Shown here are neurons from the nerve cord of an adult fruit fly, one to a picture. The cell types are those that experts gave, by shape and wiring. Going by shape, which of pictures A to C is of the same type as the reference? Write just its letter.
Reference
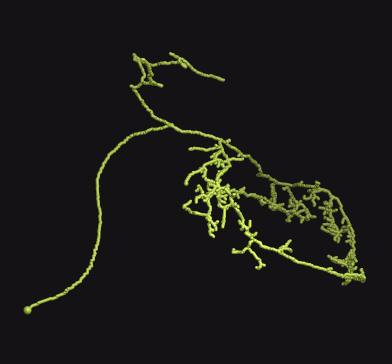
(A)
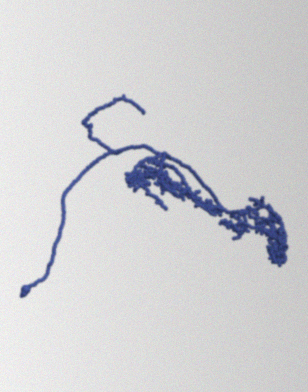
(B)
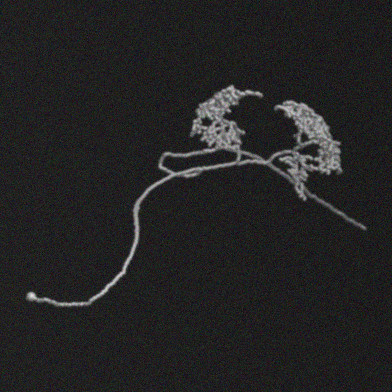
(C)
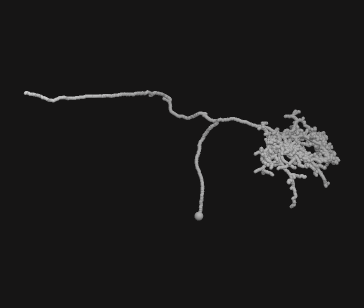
A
